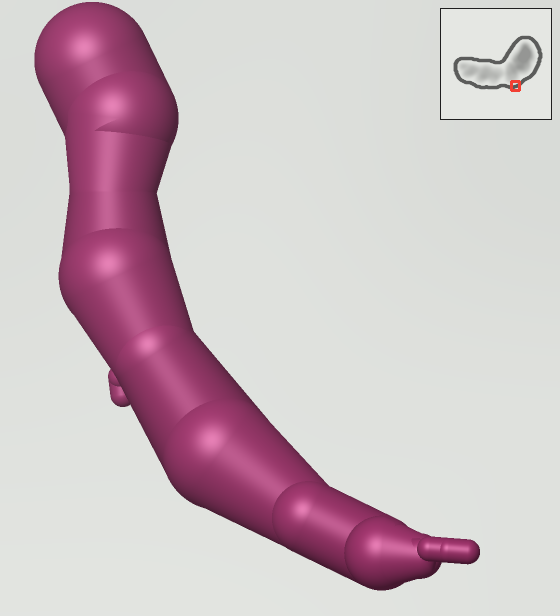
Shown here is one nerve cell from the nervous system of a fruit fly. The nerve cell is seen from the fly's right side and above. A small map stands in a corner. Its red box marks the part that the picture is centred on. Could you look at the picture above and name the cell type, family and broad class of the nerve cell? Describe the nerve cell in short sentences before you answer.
No cell body is drawn. It has a dozen or fewer branch ends. It is of cell type R1-R6. The name of its family is class visual. It is a photoreceptor or other optic-lobe sensory neuron.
